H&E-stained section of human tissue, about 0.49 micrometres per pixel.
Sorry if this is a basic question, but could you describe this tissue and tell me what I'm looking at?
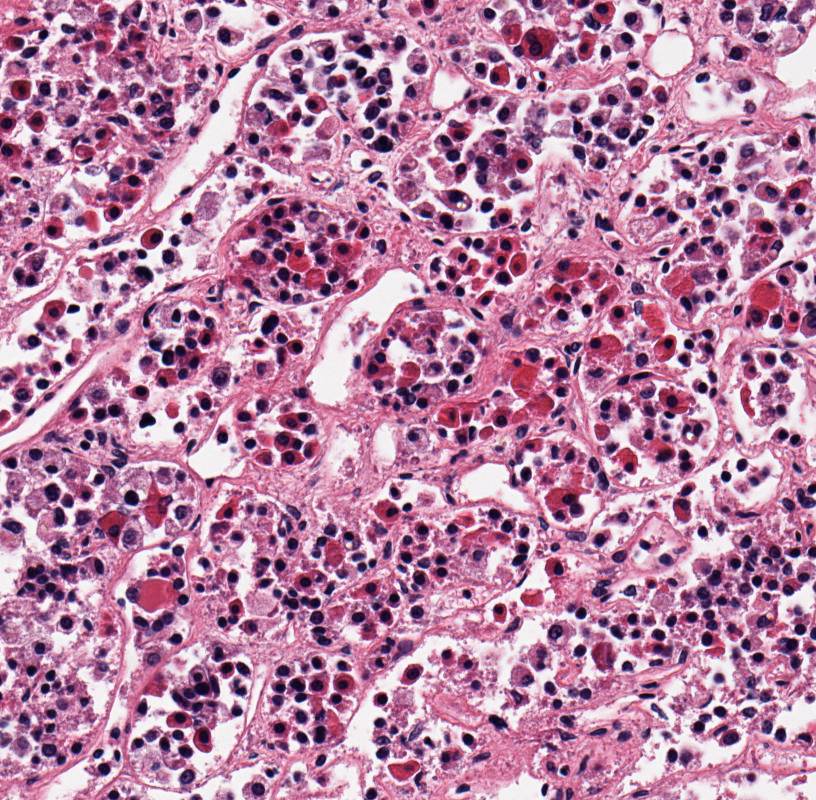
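Throughout the field, each nest of cells contains a mixture of red-staining and pale-staining cells rather than a single cell type. Cells with intensely red, eosinophilic cytoplasm lie singly and in small groups, while many others have pale greyish-purple, finely granular cytoplasm. White retraction spaces separate many nests from their septa, and in the lower right the cells appear loosely held together. The tissue is pituitary.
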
